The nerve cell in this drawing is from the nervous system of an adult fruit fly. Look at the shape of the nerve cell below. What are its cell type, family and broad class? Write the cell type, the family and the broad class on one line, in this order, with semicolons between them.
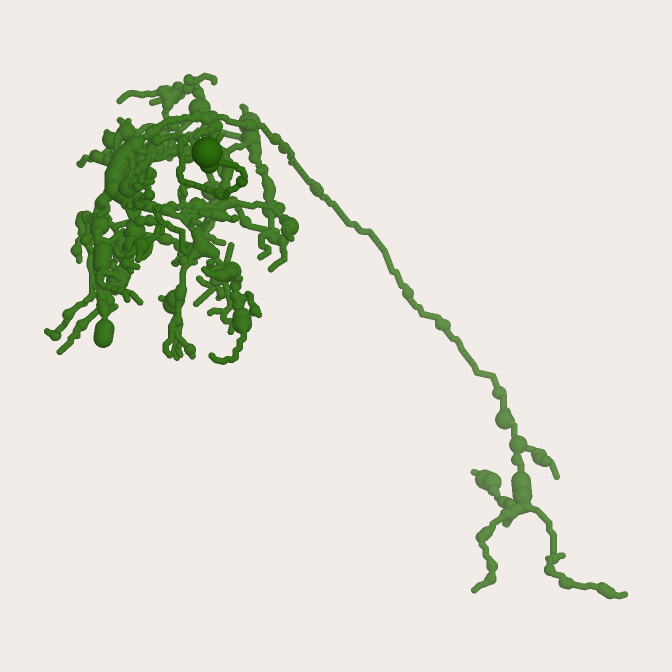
Tlp12; Tlp; optic-lobe intrinsic neuron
